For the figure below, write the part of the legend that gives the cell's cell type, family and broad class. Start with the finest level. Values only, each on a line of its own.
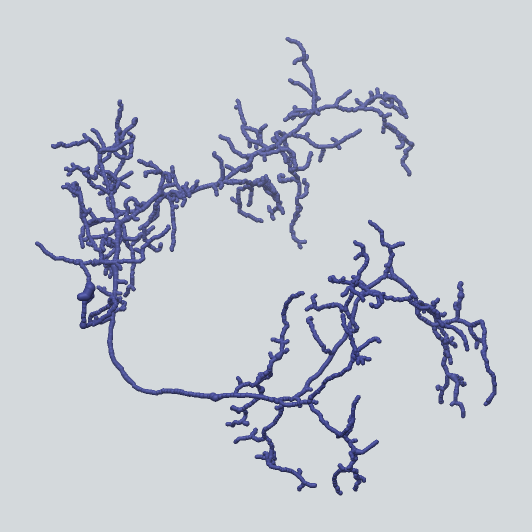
IN01A018
hemilineage 01A
nerve-cord intrinsic neuron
